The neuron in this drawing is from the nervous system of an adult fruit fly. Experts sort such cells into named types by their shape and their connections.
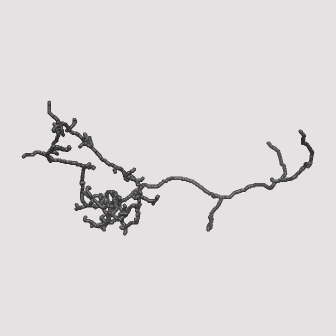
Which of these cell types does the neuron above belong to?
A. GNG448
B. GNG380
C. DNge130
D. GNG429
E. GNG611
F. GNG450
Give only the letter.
A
